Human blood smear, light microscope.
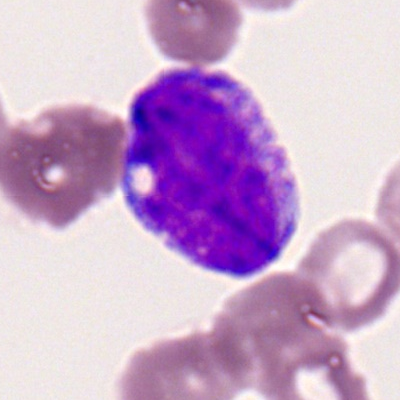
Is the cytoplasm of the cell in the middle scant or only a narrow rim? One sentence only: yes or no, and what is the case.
Yes, most of this cell is taken up by its nucleus.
